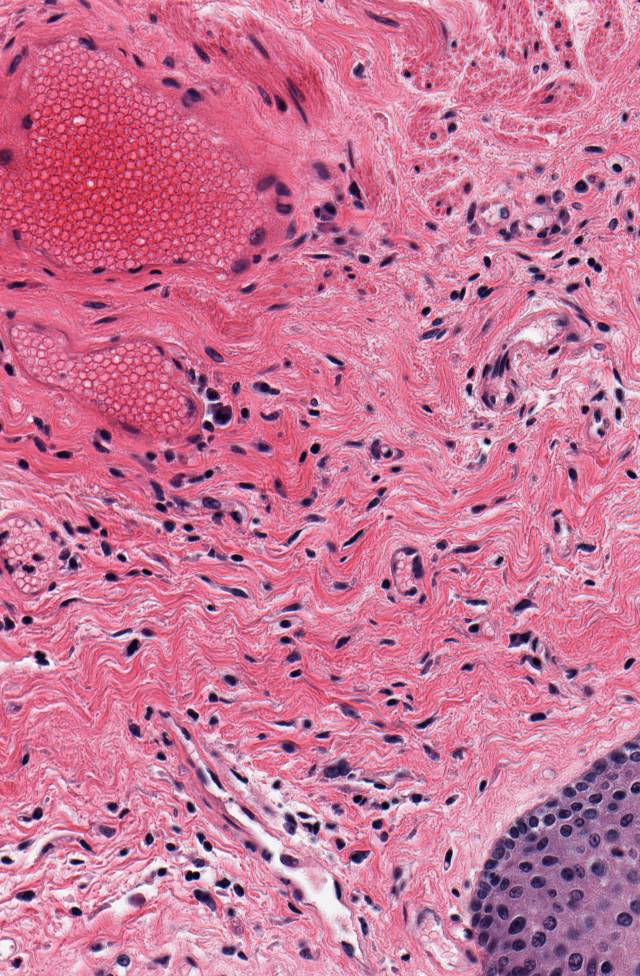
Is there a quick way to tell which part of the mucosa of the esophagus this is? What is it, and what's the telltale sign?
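Most of this field is loose connective tissue: a loose fibrous stroma, with an epithelial edge at the lower right. Its pink collagen fibres run in a wavy pattern, and dark, elongated, spindle-shaped nuclei are scattered evenly through it.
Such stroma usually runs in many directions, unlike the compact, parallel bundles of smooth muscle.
Fibre bundles lie at the upper left.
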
